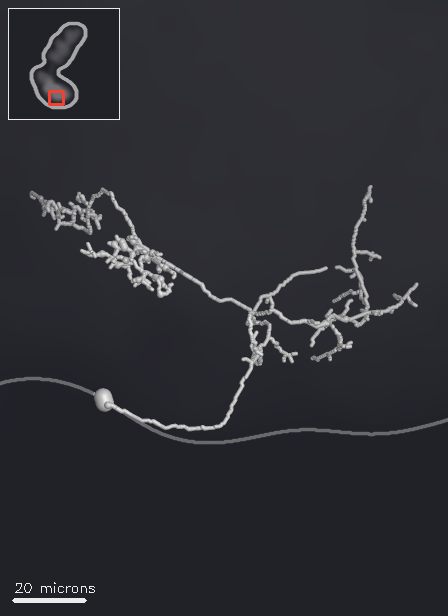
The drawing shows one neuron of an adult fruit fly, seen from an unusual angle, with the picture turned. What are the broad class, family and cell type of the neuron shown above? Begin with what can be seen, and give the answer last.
From left to right in the picture it spans about 110 microns. The picture shows dozens of branch ends. It is a central-brain intrinsic neuron. Its family is called class DAN. The cell type is PAM02.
